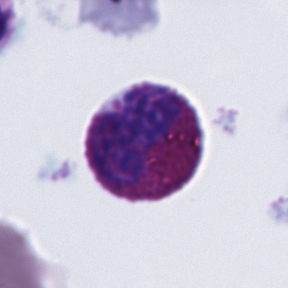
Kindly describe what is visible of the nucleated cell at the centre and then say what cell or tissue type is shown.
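The nucleus occupies the left part of the cell. Its chromatin is dark purple-blue and gathered into coarse clumps. A few small, bright red dots are scattered in the cytoplasm. Nothing projects from the surface of the cell. The cell is an eosinophil.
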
